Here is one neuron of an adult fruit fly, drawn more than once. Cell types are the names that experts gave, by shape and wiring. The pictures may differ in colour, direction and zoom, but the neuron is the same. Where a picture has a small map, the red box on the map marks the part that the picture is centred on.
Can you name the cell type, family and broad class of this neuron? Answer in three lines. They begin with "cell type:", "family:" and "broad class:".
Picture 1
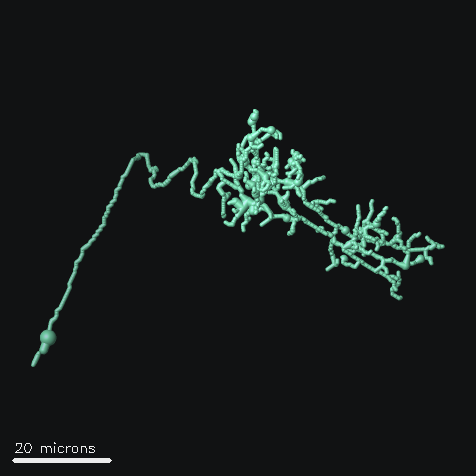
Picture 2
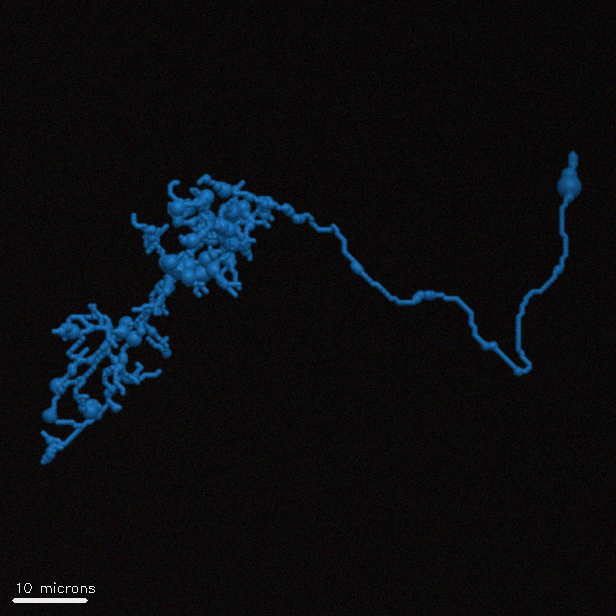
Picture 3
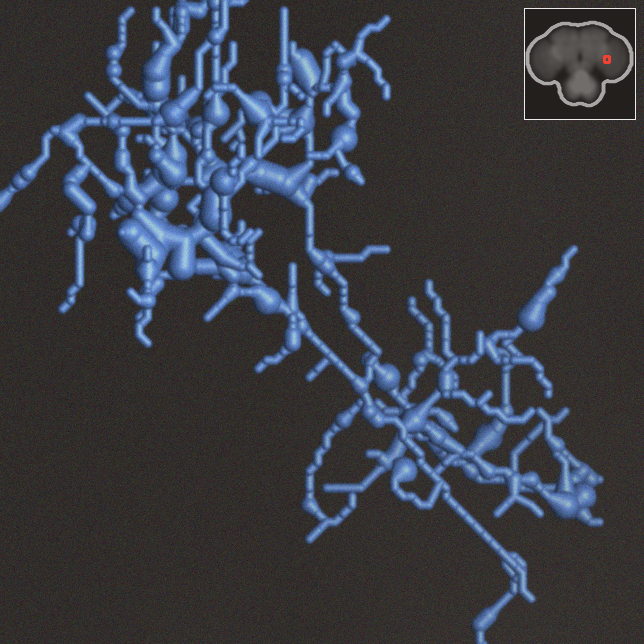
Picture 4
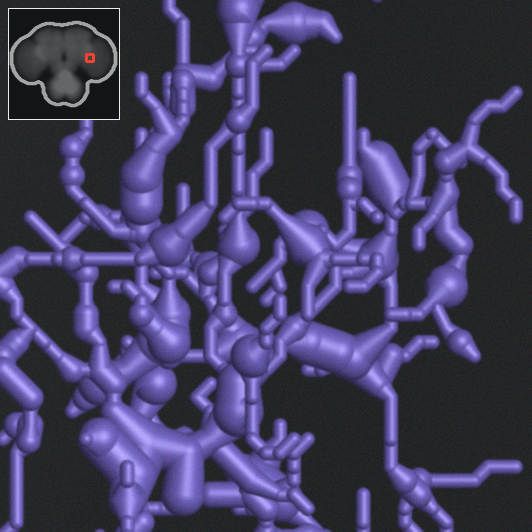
cell type: Li14
family: Li
broad class: optic-lobe intrinsic neuron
